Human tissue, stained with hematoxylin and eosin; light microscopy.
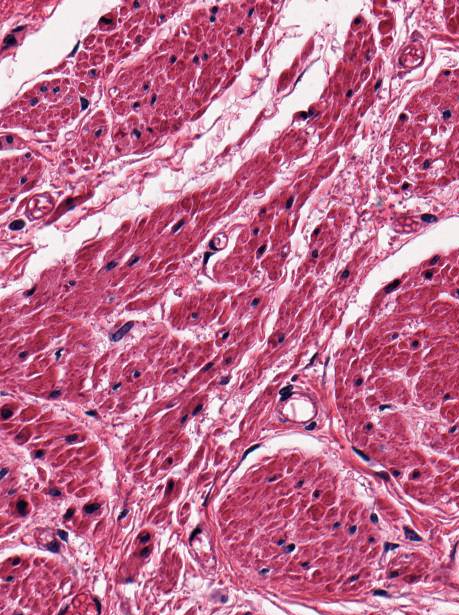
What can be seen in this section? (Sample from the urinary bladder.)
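Here the muscle bundles are cut in different planes, transversely at lower right and upper left, while a longitudinally cut band crosses the centre obliquely from lower left to upper right. Each muscle cell has one centrally placed dark nucleus in deeply eosinophilic cytoplasm.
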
